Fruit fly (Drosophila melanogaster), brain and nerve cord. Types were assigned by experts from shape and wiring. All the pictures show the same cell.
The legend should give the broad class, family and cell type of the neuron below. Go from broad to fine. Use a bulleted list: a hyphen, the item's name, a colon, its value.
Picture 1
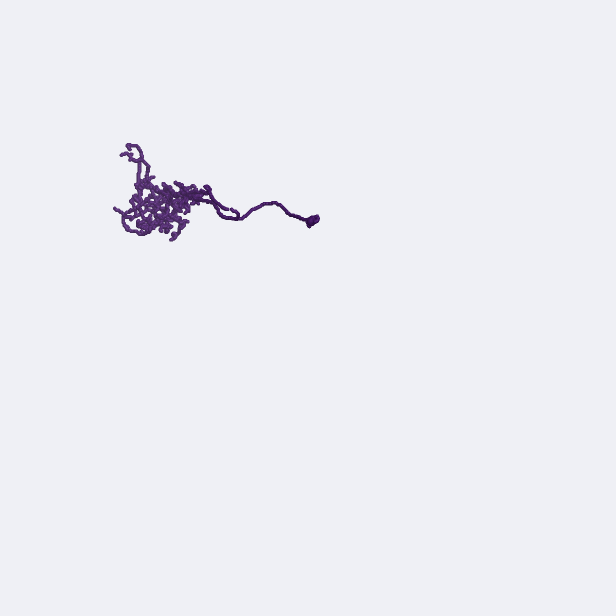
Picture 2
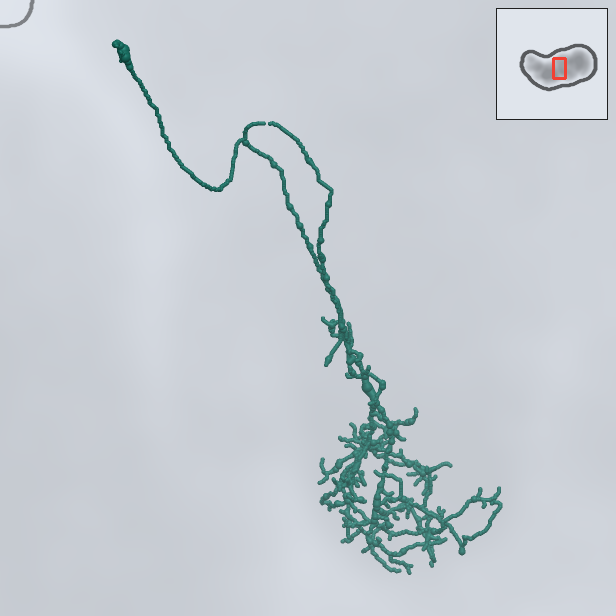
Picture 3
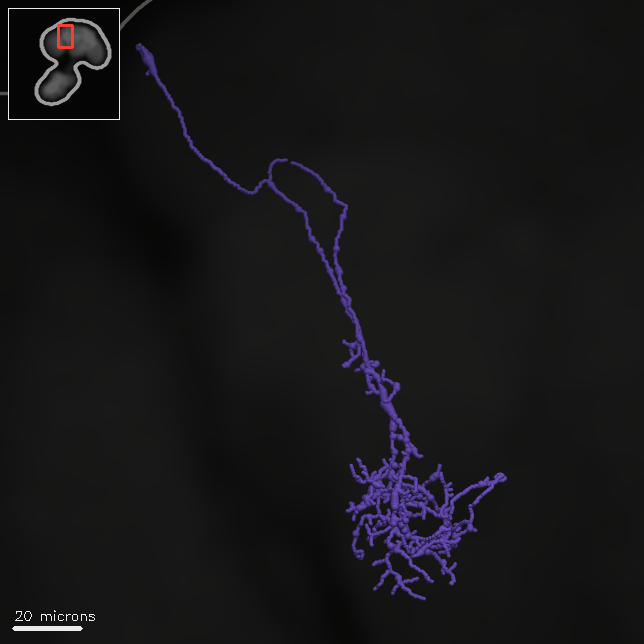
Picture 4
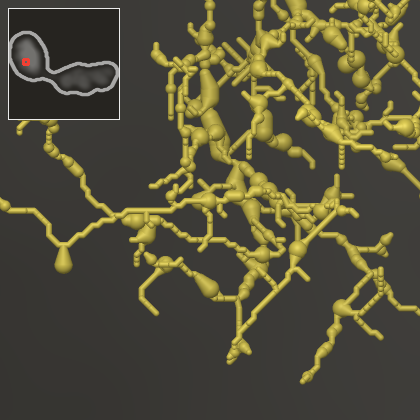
- broad class: central-brain intrinsic neuron
- family: hemilineage LHl1
- cell type: WED001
